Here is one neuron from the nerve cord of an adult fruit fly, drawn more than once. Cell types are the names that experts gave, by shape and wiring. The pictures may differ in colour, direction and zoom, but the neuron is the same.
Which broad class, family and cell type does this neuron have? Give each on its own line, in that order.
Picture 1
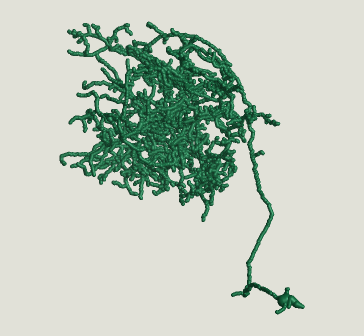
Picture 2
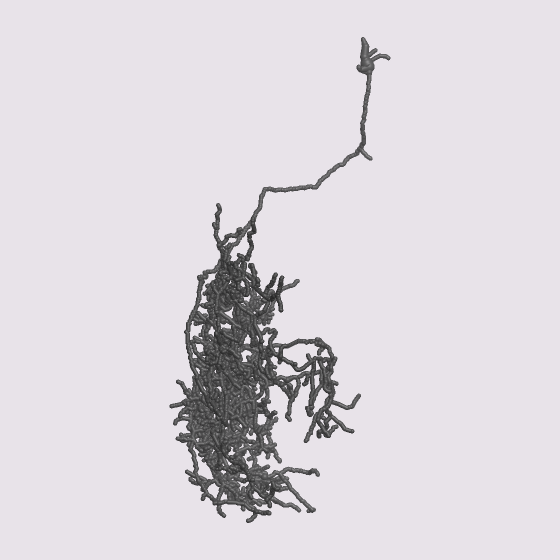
nerve-cord intrinsic neuron
hemilineage 01A
IN01A012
